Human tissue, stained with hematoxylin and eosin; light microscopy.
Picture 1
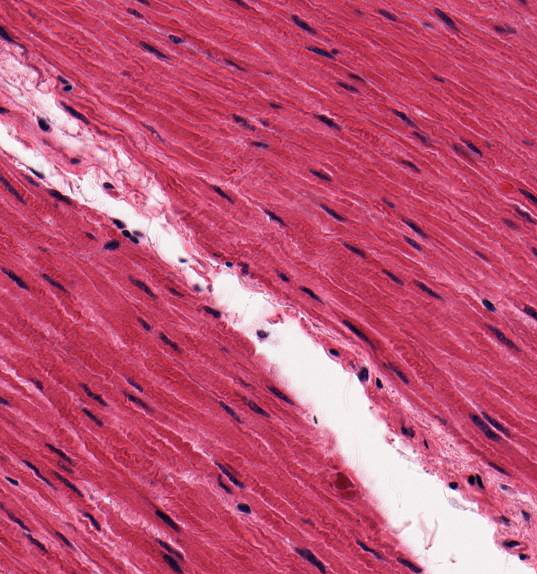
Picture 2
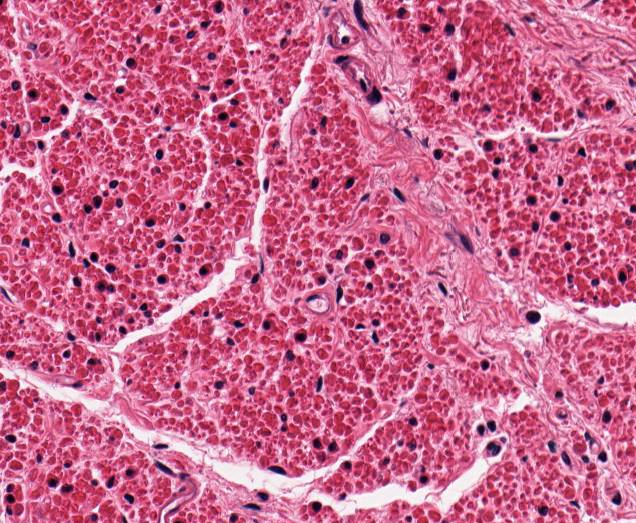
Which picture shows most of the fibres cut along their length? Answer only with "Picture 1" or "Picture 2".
Picture 1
